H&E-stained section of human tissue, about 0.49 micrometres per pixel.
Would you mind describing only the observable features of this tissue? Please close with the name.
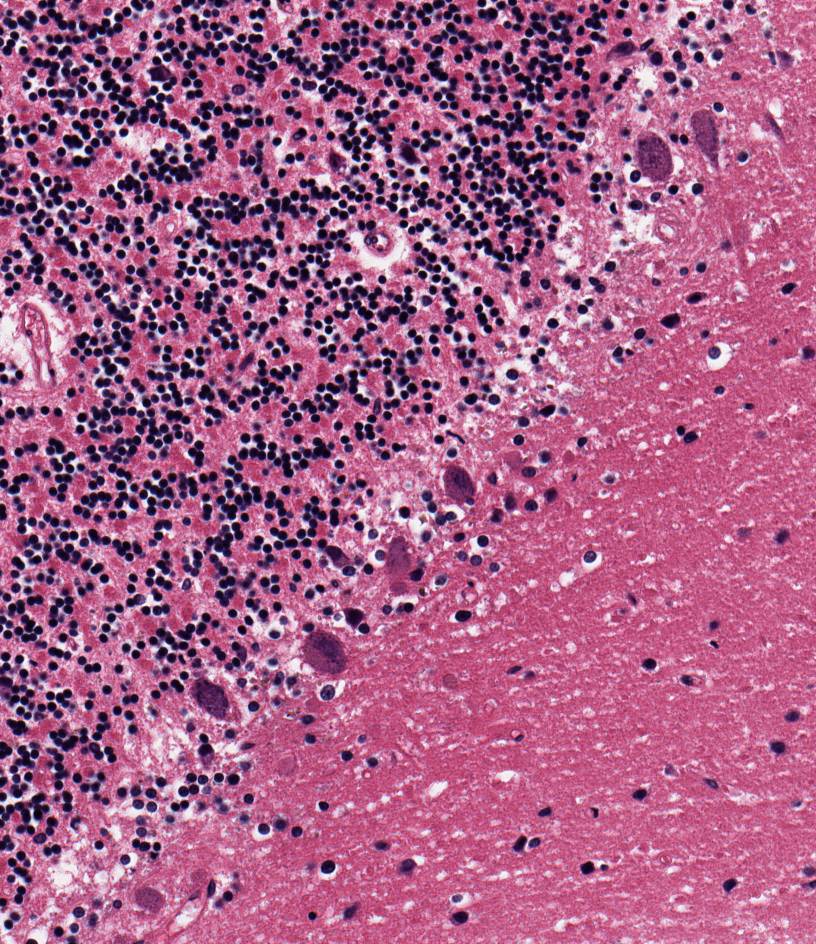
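Upper left: densely packed small dark nuclei; lower right: pale pink tissue, few nuclei. The border runs diagonally, upper right toward lower left. Large Purkinje cells with purple cytoplasm sit spaced out along it in a single row. The crowded cells are granule cells, with small round dark nuclei and scant visible cytoplasm. This is cerebellum.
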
